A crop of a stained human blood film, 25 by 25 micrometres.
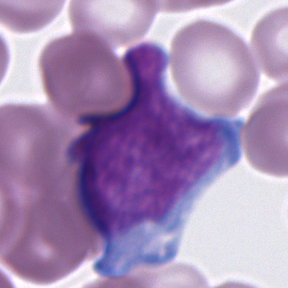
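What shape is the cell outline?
Irregular and angular.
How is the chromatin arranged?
It is fine and evenly spread.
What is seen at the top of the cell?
A narrow knob projecting upward.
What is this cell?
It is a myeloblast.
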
